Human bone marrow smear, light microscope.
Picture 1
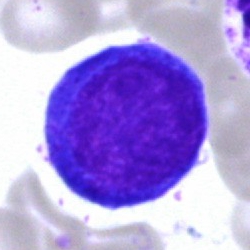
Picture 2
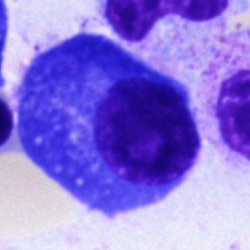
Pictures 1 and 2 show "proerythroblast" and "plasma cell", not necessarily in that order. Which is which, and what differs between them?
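Item one, identity: picture 1 is a proerythroblast, picture 2 a plasma cell. Outline: the proerythroblast is round with a smooth edge, and its surface has no projections or blebs. Chromatin: in the proerythroblast it is fine and evenly spread, lacking coarse dark clumps. Cytoplasm: the proerythroblast has only a thin, deep blue rim, best seen on the left, whereas the plasma cell has abundant cytoplasm stained deep blue. Nucleus position: in the plasma cell it is pushed off-centre toward the right side.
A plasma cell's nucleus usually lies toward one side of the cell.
Pale zone: beside the plasma cell's nucleus, on its left, lies a paler zone of cytoplasm.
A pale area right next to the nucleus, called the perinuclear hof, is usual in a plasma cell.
Vacuoles: small round clear ones are scattered through the plasma cell's cytoplasm. Granules: neither cell shows any.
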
